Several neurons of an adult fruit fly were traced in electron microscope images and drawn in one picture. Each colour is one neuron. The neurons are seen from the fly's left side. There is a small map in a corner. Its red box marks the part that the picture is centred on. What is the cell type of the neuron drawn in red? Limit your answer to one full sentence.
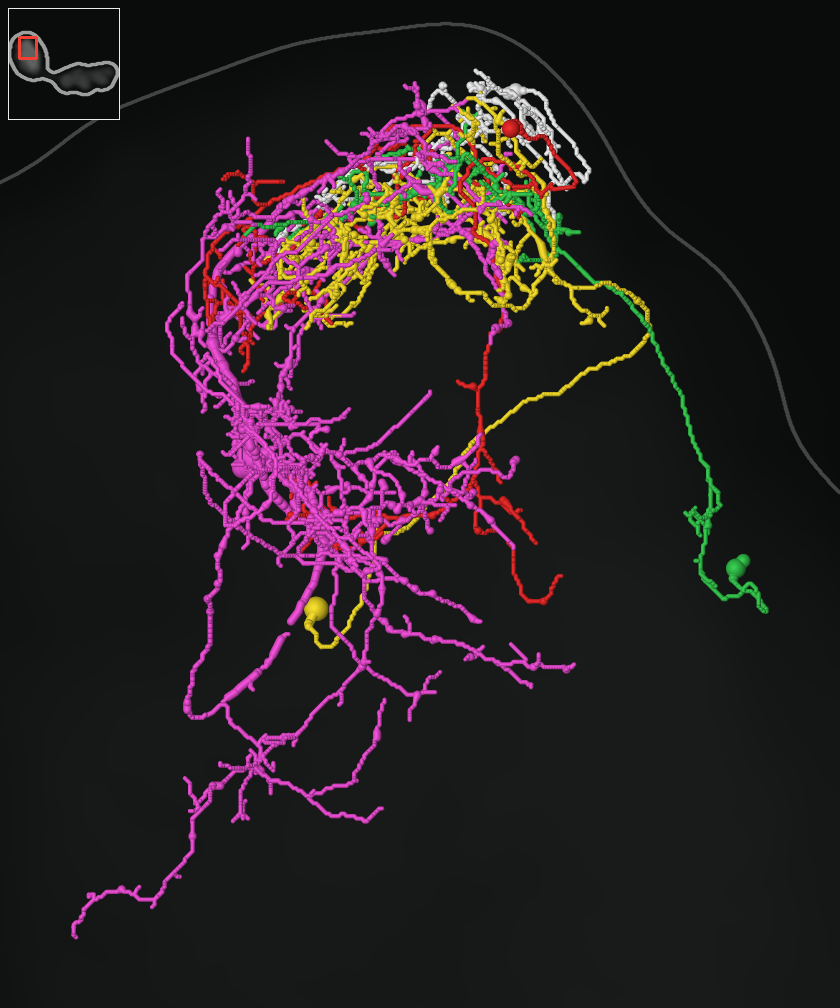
This neuron belongs to the cell type SLP298.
